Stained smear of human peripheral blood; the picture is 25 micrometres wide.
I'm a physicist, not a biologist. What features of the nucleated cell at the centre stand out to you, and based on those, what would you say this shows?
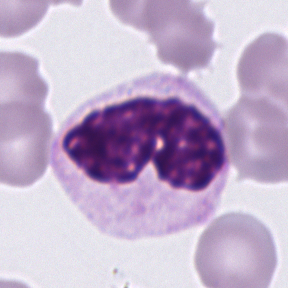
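The cell has a smooth, roughly round outline. A deep notch in the lower edge of its nucleus divides it into two lobes that remain joined along the top. No nucleoli are visible. Fine, faint pinkish-purple granules lie in the cytoplasm. This is a segmented neutrophil.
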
